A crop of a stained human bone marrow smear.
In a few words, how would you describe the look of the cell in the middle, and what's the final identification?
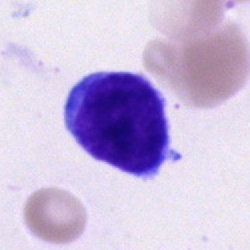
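The nucleus occupies nearly the whole cell. The cytoplasm shows no granules, and no vacuoles appear anywhere in the cell. From the lower right edge, a small blue bleb projects outward. The cell is a lymphocyte.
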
